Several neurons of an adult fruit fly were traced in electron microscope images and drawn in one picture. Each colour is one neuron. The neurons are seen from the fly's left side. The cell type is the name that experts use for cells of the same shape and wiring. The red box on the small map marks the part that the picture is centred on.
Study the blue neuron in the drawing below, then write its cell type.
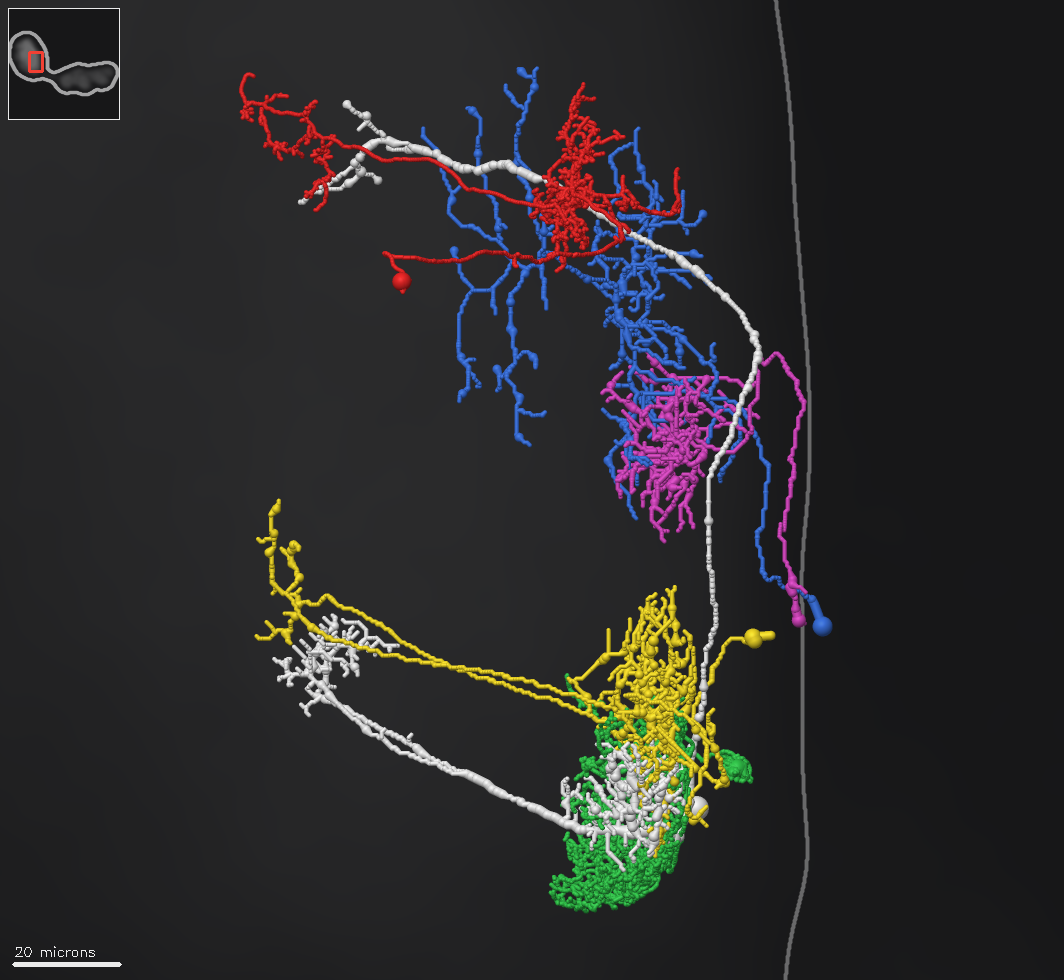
Tlp11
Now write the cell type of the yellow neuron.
Tlp13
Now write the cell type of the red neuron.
TmY20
